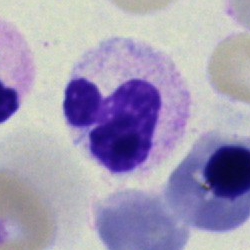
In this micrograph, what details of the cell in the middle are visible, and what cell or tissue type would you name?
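Let's start on the left, where the nucleus has its smaller, rounder lobe. Its chromatin is dense and dark purple. Now the cytoplasm: pale pinkish-lilac, dusted with fine pink-purple granules. So what we have here is a band neutrophil.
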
